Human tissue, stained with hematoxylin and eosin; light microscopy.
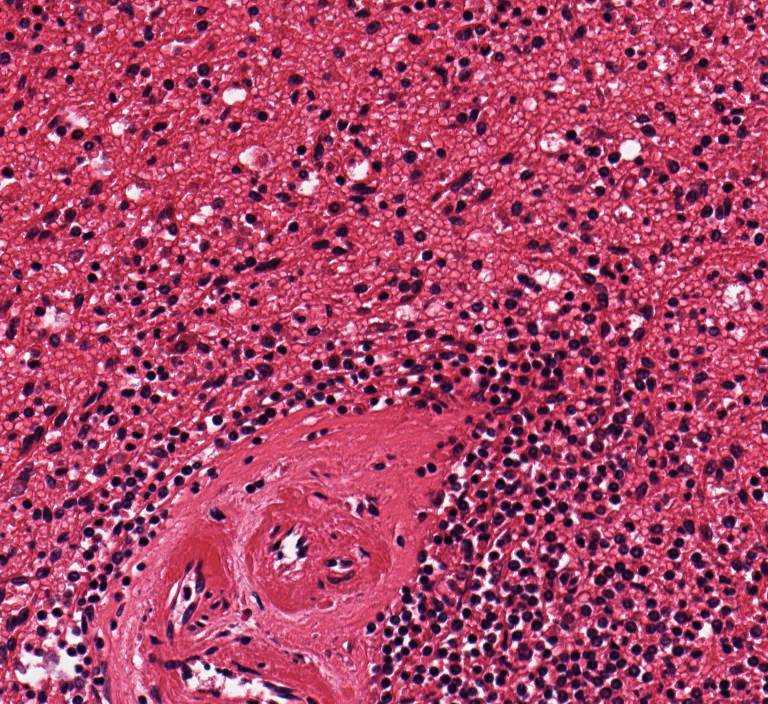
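Spleen: in the lower part of the field, a dense band of small cells with round, dark nuclei wraps around a vessel. That vessel, at the lower left, has a thick, pink, fibrous wall and a narrow lumen; look for the elongated, spindle-shaped nuclei in its wall. No epithelium or glands appear anywhere in the field.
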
